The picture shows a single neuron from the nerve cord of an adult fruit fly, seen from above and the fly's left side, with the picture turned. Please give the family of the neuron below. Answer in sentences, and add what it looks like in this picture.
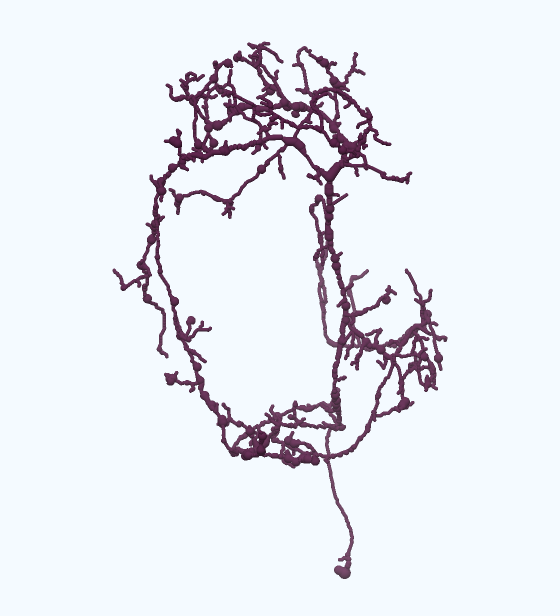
Its family is hemilineage 16B. This is a nerve-cord intrinsic neuron. As drawn here it is taller than it is wide.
